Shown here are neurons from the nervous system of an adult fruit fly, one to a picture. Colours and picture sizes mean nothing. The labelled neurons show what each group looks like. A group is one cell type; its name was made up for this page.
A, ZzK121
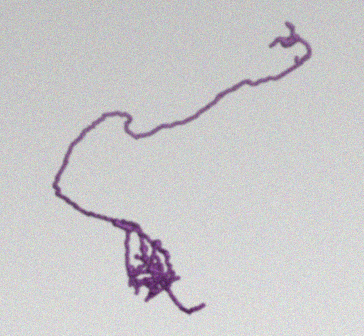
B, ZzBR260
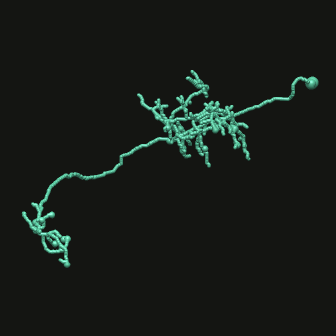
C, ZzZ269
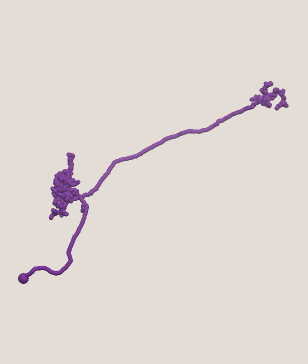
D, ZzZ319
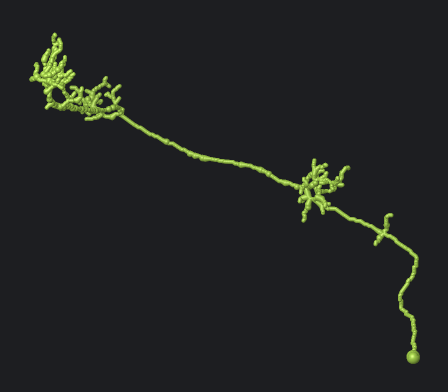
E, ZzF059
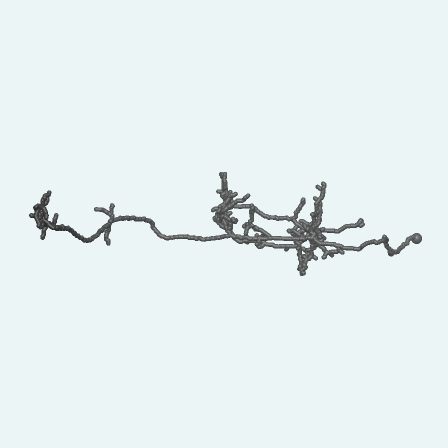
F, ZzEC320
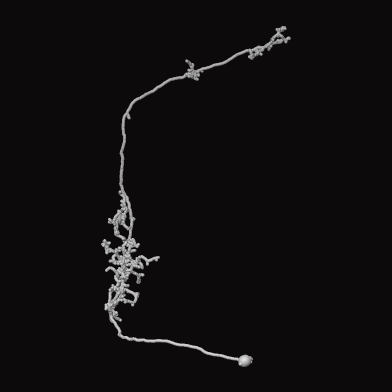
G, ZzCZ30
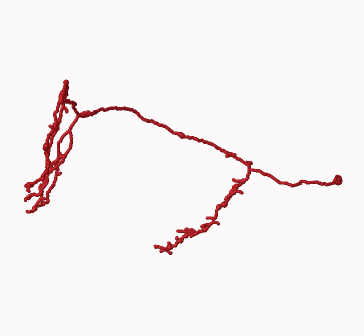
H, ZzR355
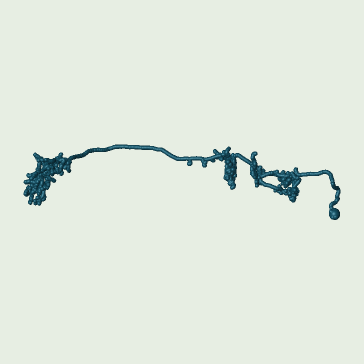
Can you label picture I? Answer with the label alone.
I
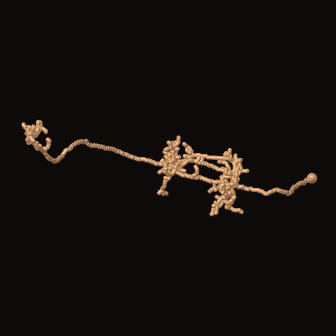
ZzF059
